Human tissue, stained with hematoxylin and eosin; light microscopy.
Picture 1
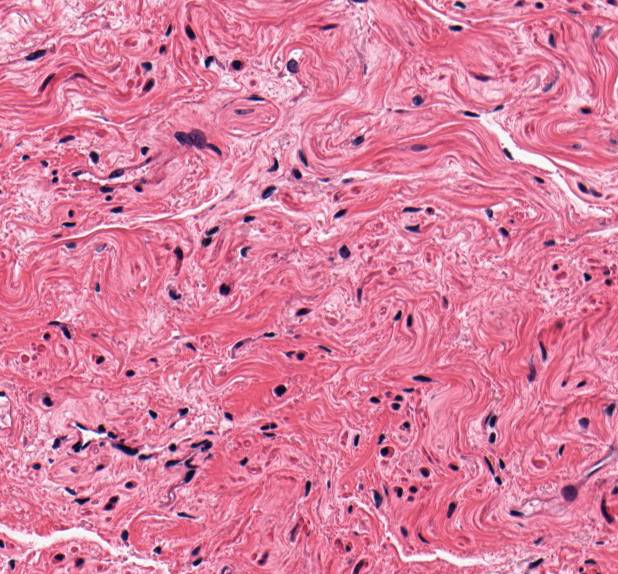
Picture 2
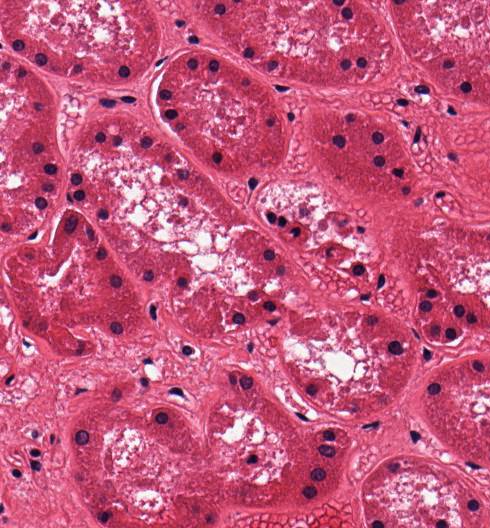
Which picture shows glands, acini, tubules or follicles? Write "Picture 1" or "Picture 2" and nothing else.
Picture 2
